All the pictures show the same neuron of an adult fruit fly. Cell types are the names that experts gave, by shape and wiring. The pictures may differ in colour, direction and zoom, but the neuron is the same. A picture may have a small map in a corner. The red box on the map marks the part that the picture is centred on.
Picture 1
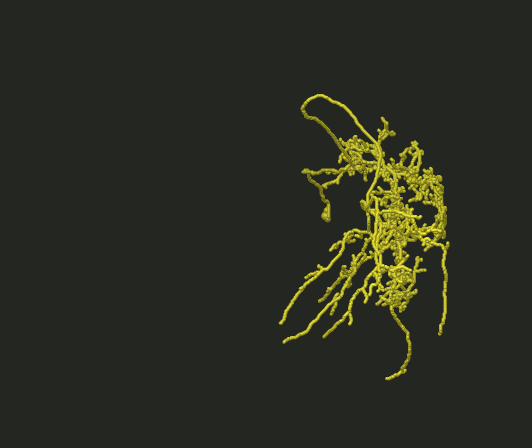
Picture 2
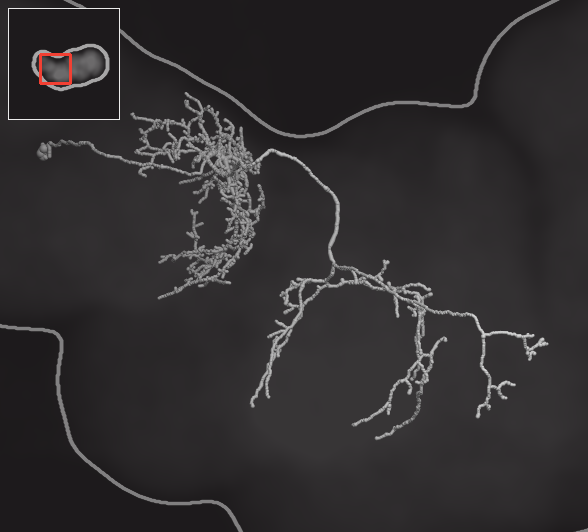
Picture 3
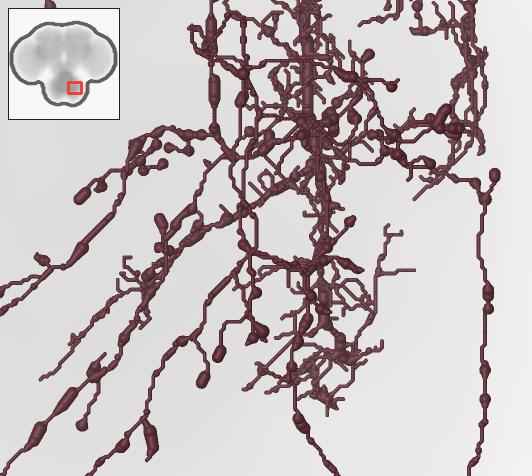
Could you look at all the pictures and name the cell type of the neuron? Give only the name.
IN03A012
